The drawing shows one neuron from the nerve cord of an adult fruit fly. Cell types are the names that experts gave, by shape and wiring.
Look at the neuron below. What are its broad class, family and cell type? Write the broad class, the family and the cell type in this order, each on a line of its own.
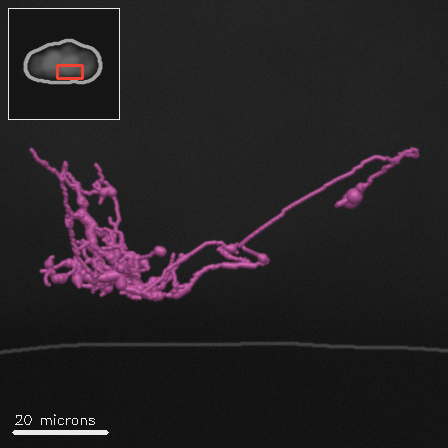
nerve-cord intrinsic neuron
hemilineage 03B
IN03B079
